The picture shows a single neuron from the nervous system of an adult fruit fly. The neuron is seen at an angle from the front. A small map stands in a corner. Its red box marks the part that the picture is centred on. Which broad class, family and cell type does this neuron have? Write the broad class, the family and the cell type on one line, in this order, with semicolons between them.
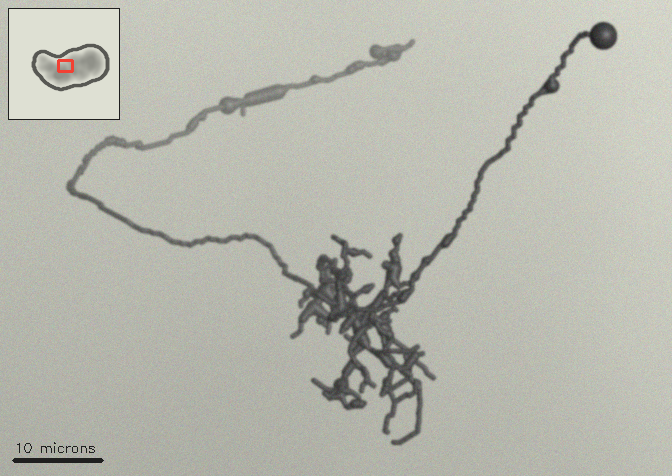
optic-lobe intrinsic neuron; Tm; Tm4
